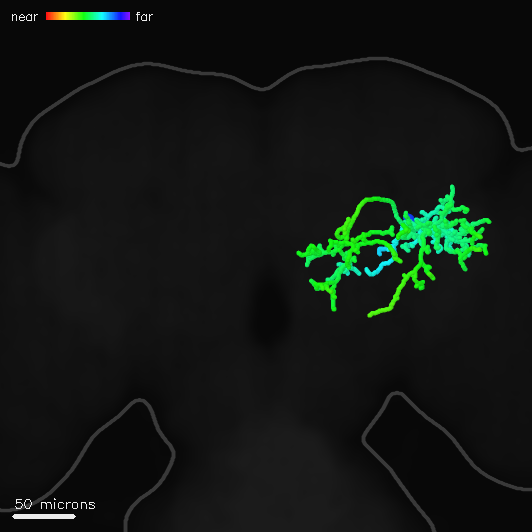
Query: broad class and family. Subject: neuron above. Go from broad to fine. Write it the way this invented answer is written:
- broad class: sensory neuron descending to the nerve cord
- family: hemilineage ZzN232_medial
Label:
- broad class: central-brain intrinsic neuron
- family: hemilineage DL1_ventral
